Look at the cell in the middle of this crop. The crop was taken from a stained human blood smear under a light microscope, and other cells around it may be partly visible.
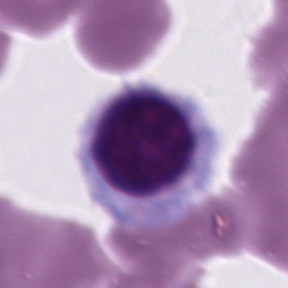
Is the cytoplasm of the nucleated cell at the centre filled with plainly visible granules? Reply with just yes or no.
No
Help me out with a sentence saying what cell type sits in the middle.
The centrally placed cell is classified as a hairy cell.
